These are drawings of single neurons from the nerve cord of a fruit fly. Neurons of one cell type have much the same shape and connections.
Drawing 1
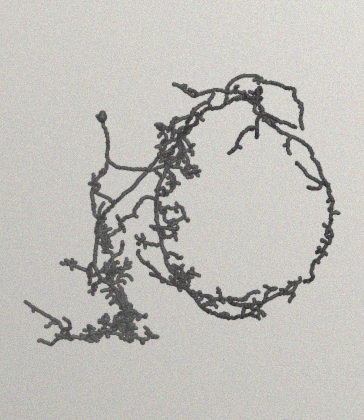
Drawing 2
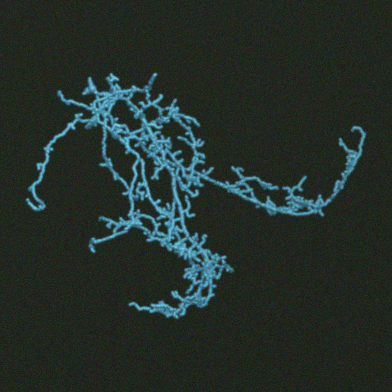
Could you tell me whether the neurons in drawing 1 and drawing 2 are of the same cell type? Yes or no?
yes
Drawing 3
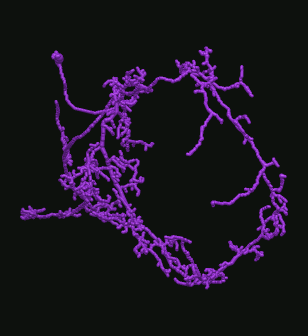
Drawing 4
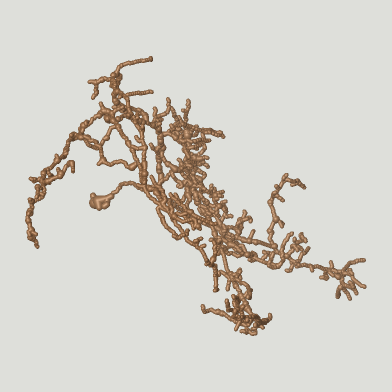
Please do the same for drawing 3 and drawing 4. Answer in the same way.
no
